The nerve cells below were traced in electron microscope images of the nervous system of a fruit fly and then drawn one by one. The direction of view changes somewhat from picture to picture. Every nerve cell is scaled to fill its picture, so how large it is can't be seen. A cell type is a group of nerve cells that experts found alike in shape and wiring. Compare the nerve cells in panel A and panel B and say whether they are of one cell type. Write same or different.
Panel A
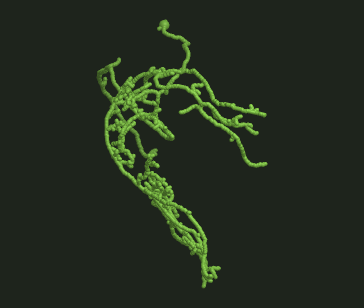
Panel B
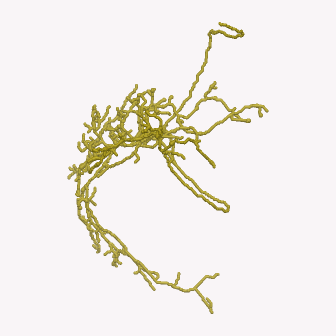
different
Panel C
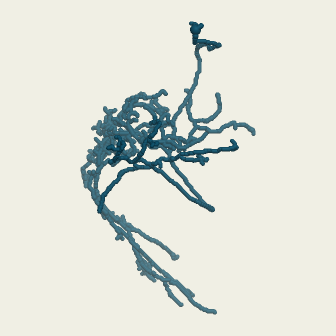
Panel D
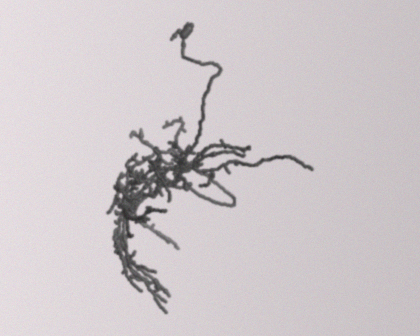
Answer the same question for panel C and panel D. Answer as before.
different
